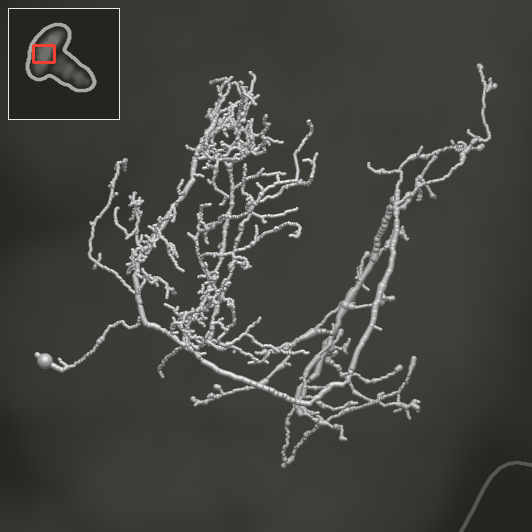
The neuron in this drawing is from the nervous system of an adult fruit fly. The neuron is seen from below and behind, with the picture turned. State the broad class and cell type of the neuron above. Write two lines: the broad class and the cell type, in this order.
central-brain intrinsic neuron
GNG385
